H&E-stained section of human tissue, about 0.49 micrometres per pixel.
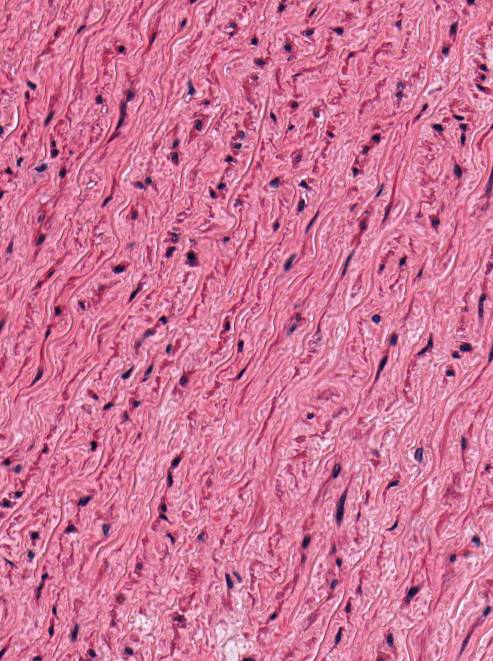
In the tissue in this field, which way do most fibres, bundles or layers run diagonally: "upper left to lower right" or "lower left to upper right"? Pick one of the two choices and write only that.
Lower left to upper right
